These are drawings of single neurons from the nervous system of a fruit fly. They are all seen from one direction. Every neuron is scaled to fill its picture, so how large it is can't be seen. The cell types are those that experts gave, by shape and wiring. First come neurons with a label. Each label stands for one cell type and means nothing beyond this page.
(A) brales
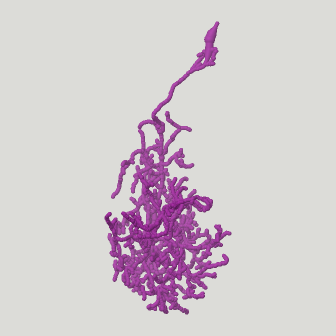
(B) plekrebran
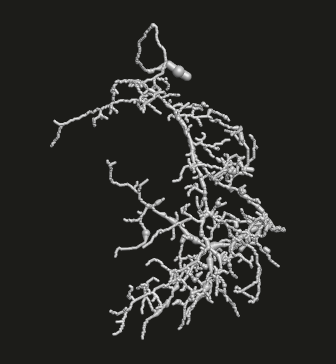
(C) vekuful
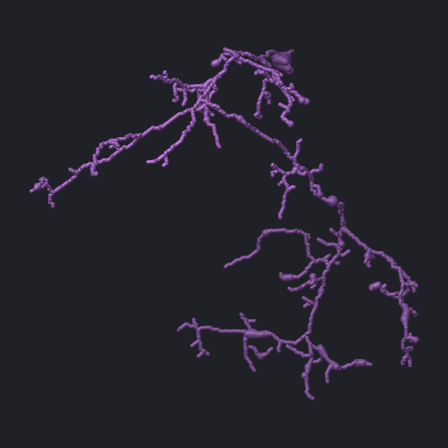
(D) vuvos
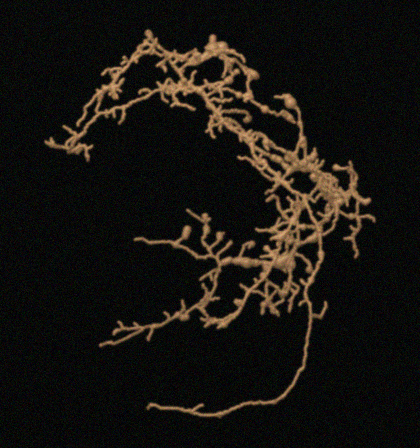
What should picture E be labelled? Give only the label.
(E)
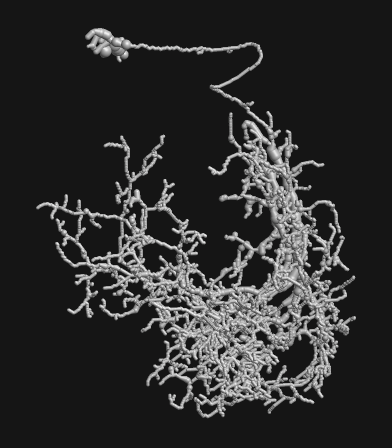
brales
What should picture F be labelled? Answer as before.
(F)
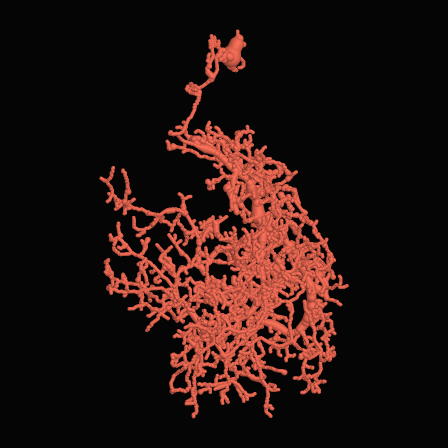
brales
